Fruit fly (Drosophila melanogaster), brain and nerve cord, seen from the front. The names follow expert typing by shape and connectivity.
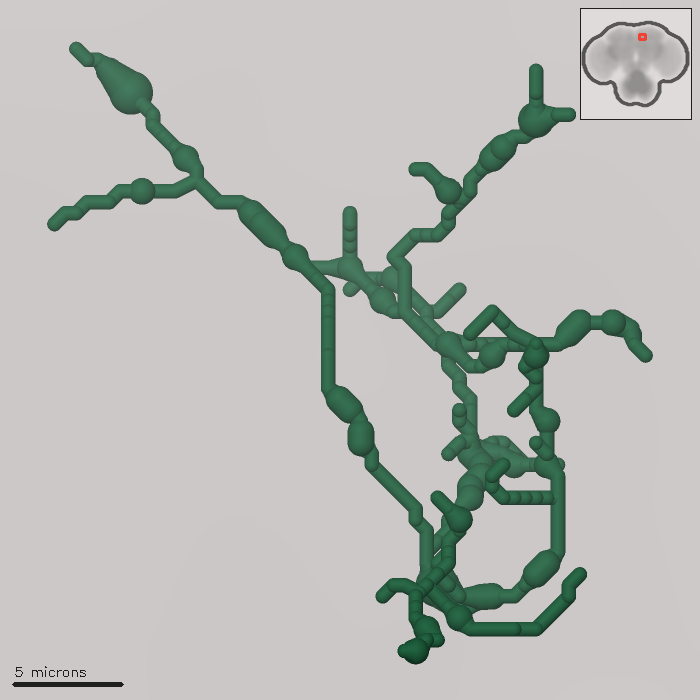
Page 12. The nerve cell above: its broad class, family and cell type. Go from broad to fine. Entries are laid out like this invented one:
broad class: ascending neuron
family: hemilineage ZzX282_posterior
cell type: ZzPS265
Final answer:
broad class: central-brain intrinsic neuron
family: hemilineage EBa1
cell type: CRE057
